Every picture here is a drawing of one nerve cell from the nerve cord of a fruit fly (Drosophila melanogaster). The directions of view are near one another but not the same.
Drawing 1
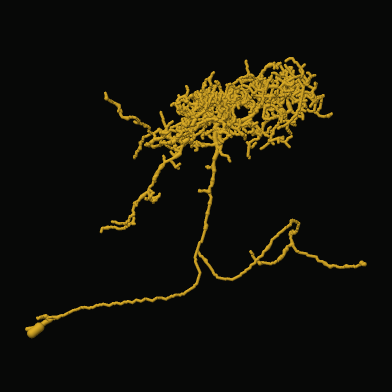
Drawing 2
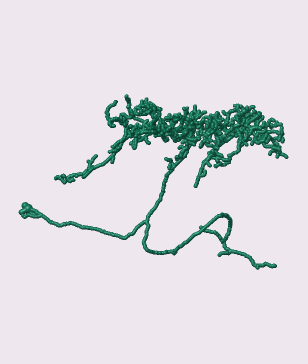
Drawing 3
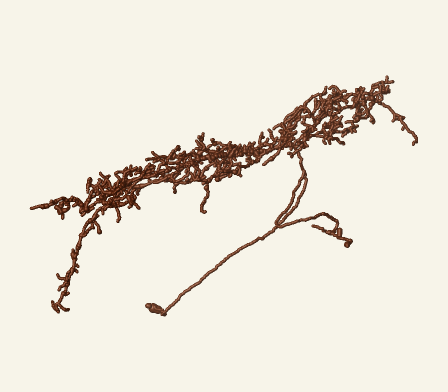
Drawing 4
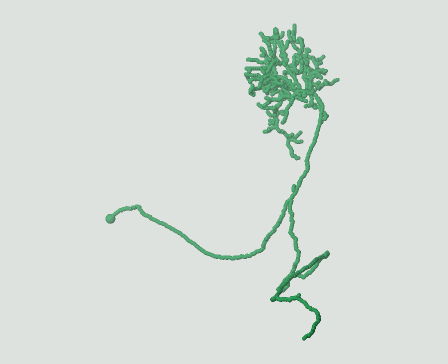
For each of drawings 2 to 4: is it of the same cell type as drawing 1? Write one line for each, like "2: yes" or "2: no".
2: yes
3: yes
4: no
